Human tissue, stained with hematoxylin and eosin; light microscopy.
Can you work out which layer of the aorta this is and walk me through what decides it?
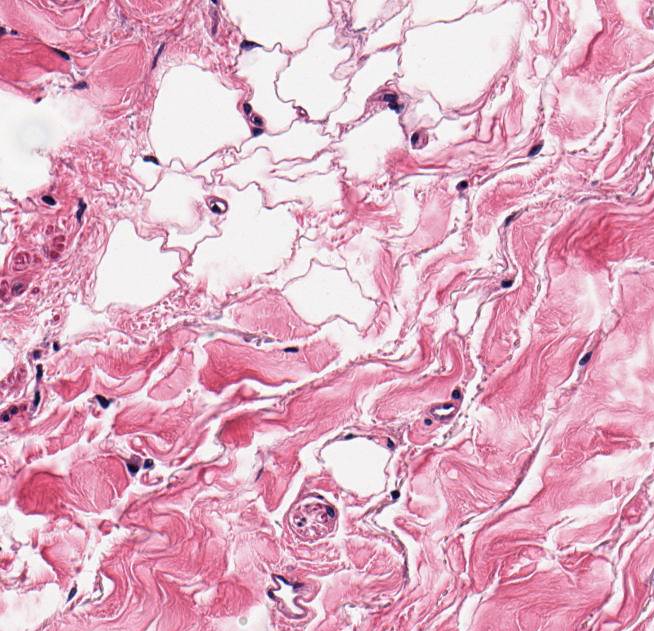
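This looks to me like tunica adventitia. Dense pink fibrous tissue fills most of the field, its sparse, small, dark nuclei mostly elongated and lying singly between collagen bundles.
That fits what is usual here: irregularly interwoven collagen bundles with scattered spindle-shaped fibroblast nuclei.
Narrow clear clefts separate many bundles. In the upper centre, thin wavy membranes bound a group of empty polygonal spaces.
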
